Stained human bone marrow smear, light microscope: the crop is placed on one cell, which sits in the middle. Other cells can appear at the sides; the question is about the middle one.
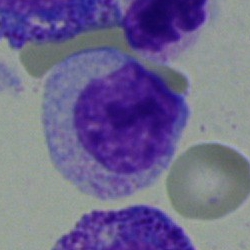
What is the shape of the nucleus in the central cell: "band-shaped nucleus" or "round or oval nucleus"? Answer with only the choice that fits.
Round or oval nucleus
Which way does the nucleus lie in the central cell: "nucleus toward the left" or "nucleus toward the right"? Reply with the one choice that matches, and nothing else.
Nucleus toward the right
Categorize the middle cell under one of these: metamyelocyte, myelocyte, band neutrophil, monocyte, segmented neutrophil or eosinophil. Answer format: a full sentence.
In this crop, the cell at the very middle is a myelocyte.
